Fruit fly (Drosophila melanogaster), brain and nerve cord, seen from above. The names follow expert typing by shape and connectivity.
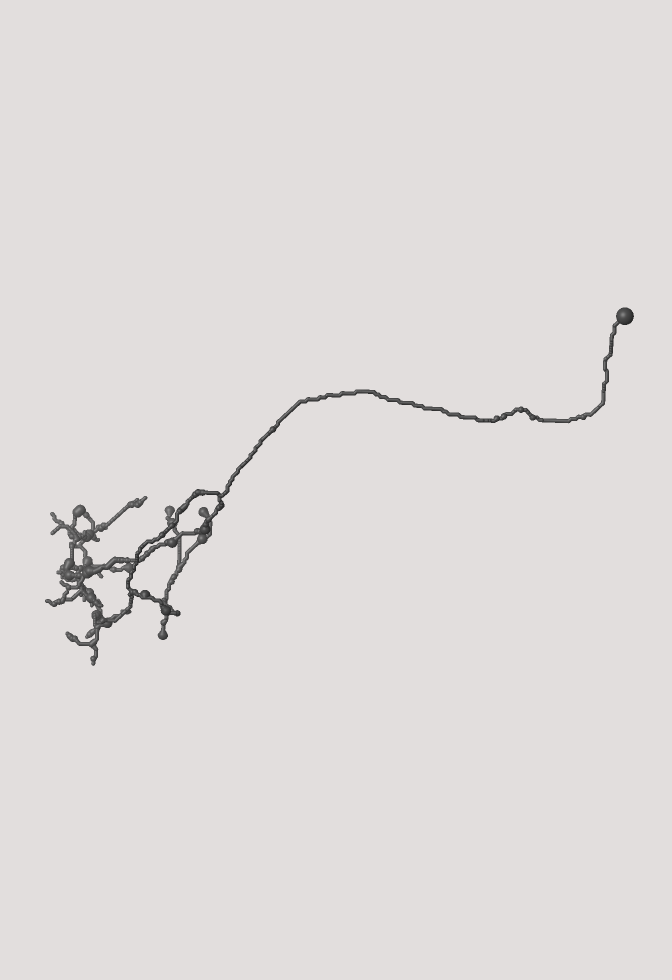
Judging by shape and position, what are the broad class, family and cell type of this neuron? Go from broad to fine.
nerve-cord intrinsic neuron; hemilineage 14A; IN14A115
